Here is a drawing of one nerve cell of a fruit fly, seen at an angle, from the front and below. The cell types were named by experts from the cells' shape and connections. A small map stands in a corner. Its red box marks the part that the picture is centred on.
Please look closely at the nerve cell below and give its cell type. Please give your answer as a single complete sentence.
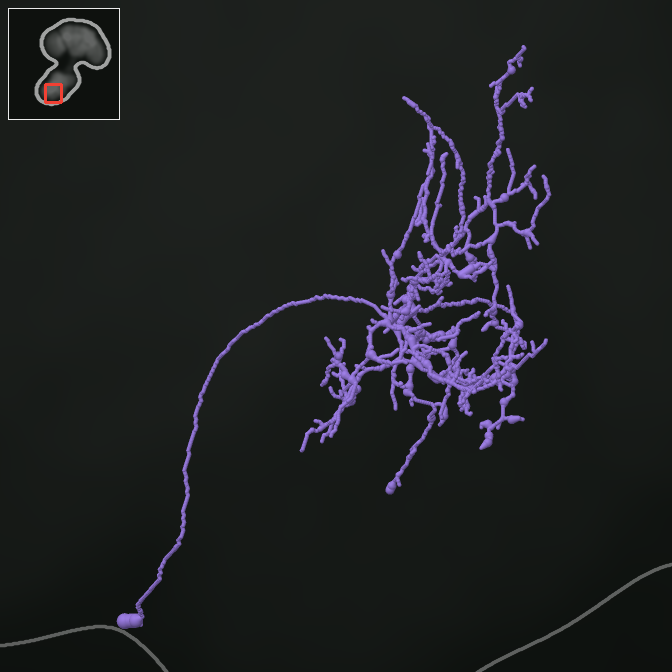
With respect to cell type, this nerve cell is IN04B105.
